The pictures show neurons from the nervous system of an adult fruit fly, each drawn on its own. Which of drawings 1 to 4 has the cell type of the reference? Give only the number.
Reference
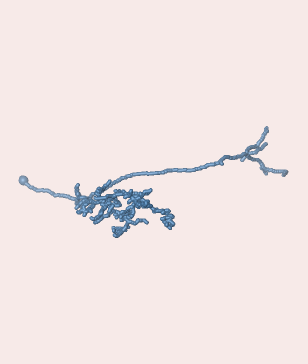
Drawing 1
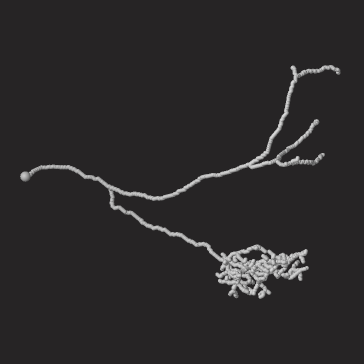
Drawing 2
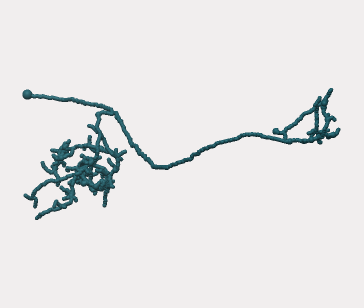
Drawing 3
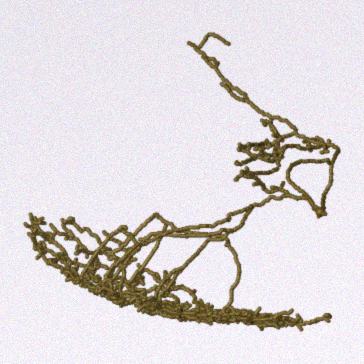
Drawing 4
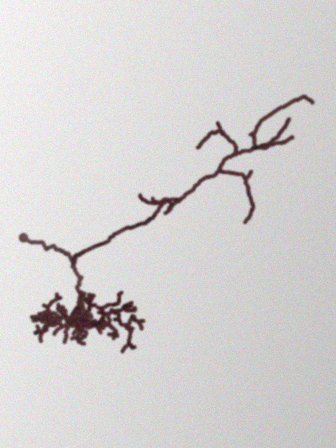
4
